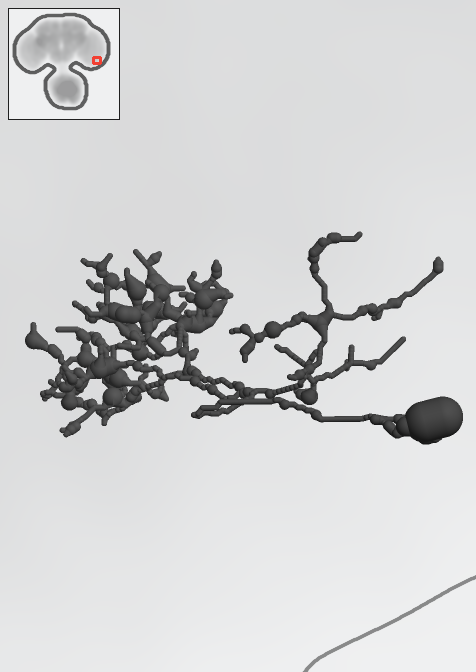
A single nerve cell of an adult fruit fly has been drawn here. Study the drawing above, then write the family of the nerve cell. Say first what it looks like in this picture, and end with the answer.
The cell body is on the right of the picture. The picture shows dozens of branch ends. This is an optic-lobe intrinsic neuron. Its family is Dm.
